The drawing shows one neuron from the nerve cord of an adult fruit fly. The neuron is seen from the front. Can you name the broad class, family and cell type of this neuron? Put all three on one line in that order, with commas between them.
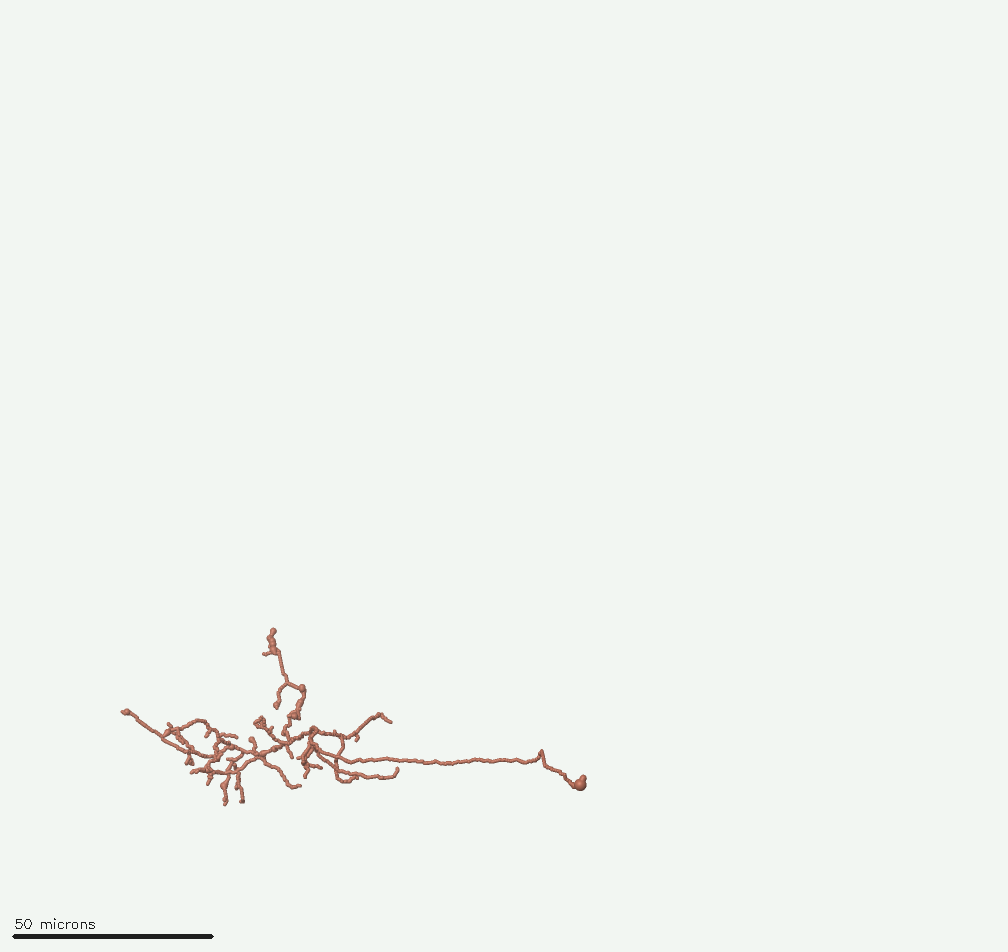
nerve-cord intrinsic neuron, hemilineage 14A, IN14A114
